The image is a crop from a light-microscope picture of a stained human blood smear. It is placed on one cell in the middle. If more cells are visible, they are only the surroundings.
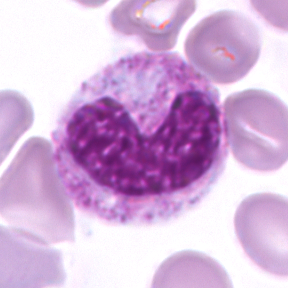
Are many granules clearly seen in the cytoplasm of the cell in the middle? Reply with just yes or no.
Yes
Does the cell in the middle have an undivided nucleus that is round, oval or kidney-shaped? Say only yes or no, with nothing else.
Yes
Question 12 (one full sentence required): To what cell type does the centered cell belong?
What sits at the centre of this crop is a band neutrophil.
